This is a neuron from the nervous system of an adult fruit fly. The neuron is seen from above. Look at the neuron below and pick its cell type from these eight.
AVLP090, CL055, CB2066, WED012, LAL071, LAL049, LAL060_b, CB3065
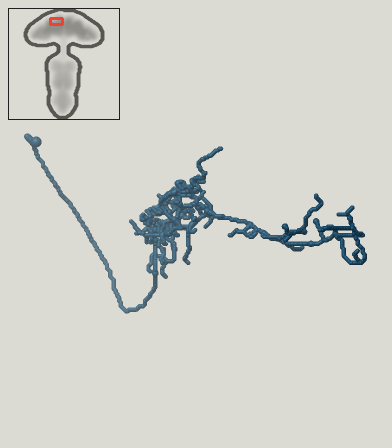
CB3065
